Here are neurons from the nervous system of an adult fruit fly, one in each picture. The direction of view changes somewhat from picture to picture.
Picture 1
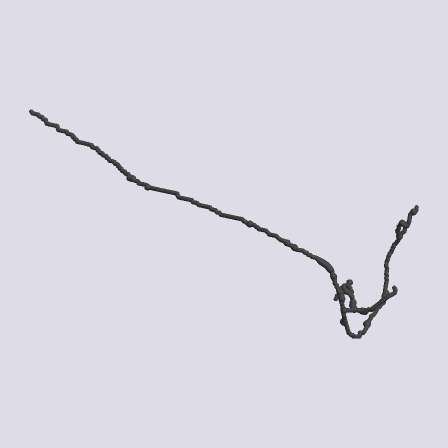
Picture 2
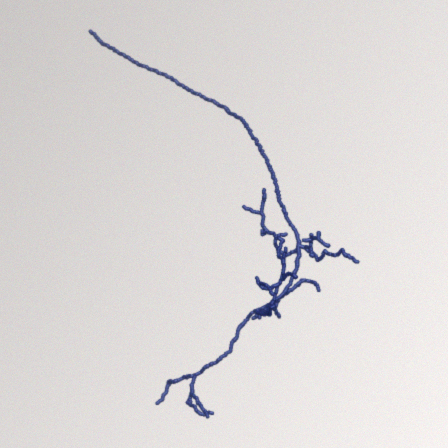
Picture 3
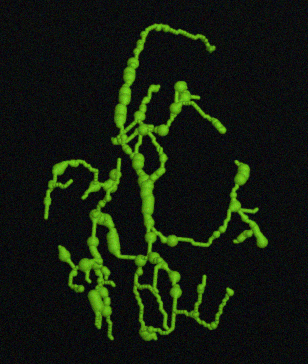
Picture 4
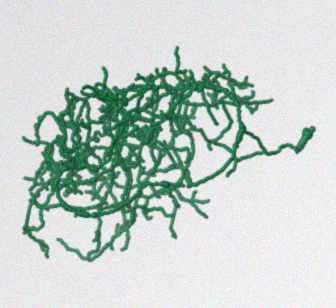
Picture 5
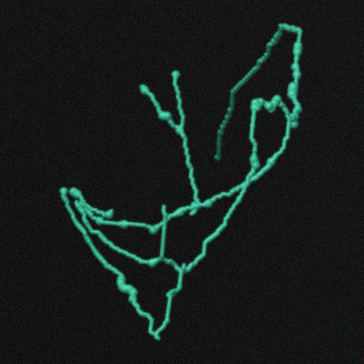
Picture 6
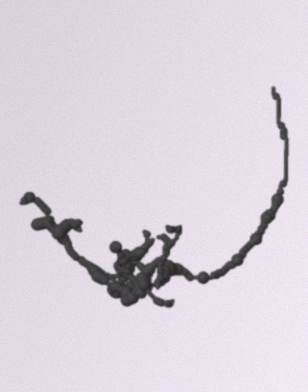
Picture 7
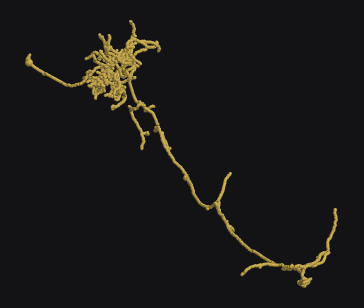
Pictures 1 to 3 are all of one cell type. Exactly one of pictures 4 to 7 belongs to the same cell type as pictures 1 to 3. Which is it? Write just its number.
5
